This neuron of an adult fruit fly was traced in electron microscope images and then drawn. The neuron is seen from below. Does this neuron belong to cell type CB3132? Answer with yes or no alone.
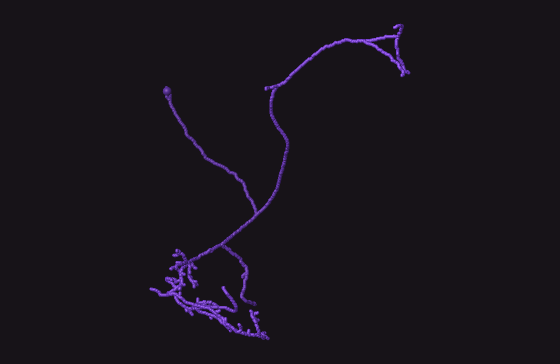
no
